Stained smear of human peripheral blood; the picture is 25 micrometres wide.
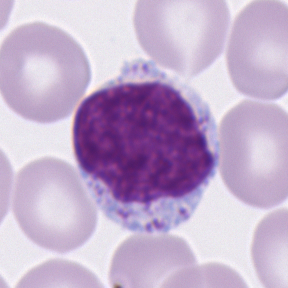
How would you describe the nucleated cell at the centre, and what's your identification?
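The cell measures about 13 micrometres across and has a slightly irregular outline, ragged at the top. A single, roughly oval nucleus without lobes, about 13 by 11 micrometres, fills about 70% of the cell's area. The pale greyish blue cytoplasm is widest below the nucleus and thinnest along its left side. This is a large granular lymphocyte.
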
